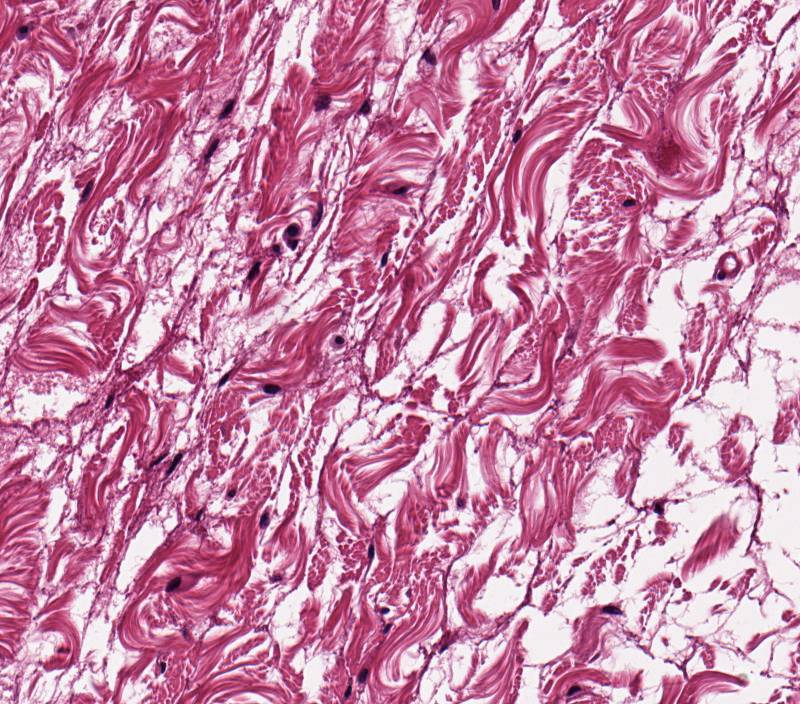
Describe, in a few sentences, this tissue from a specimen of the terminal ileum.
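Sparse nuclei lie singly among the fibre bundles, and most of them are dark and elongated. Between the bundles are clear spaces containing fine, wispy pale strands, and these spaces are widest toward the lower right. No epithelium or glands are present anywhere in the field.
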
